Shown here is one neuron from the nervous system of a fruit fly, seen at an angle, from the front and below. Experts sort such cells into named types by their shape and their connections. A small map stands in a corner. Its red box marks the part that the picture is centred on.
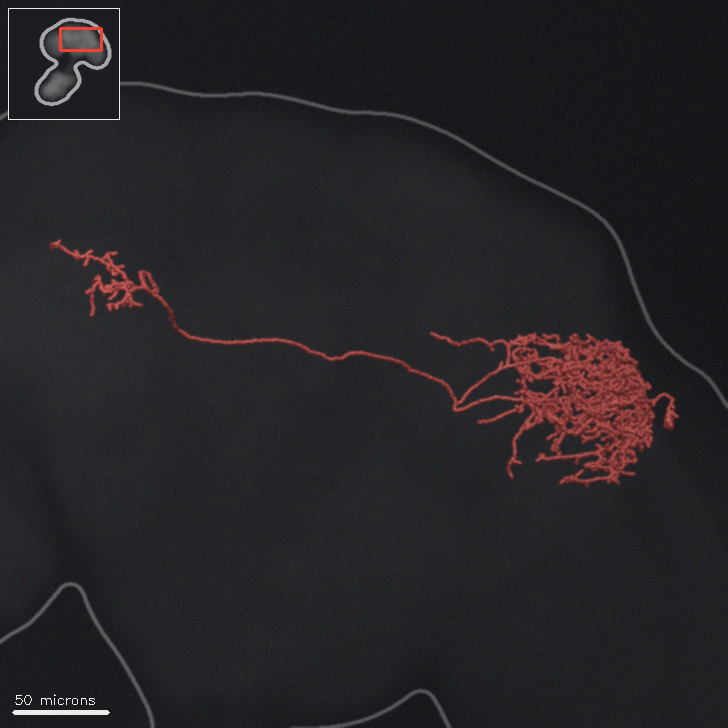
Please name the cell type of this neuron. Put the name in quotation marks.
"AVLP154"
